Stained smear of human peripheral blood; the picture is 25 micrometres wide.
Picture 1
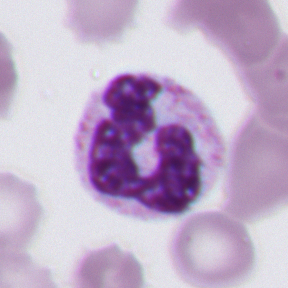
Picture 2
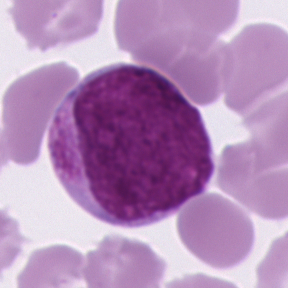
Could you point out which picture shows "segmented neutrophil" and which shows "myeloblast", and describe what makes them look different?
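Let's take them in turn: picture 1 shows the segmented neutrophil, and picture 2 the myeloblast. Look first at the nucleus of the segmented neutrophil: its lobes curve around a pale central patch of cytoplasm, its chromatin is dark purple and coarsely clumped, and no nucleoli are visible.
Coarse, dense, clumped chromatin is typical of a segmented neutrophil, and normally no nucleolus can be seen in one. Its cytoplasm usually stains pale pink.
Here the cytoplasm is pale pinkish-lilac, with fine pink-violet granules scattered through it. Now the myeloblast: its cytoplasm forms only a narrow, pale lilac crescent along the left side, and no vacuoles are seen in it. Both cells have a round, smooth outline, but the myeloblast is a little larger, about 15 micrometres across against about 13 for the neutrophil. Around the myeloblast, red cells lie close without overlapping it.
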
